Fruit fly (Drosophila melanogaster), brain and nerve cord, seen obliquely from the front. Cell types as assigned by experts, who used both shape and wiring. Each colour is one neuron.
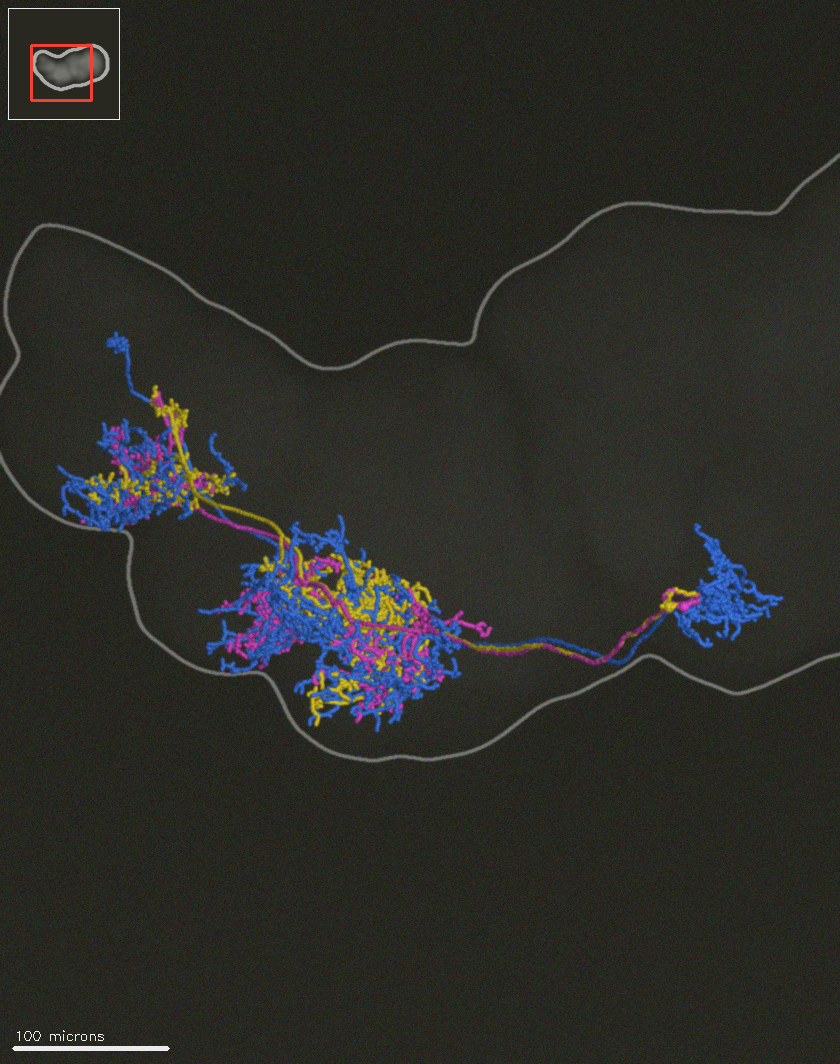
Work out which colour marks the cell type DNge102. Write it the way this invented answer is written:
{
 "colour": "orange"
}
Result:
{
 "colour": "magenta"
}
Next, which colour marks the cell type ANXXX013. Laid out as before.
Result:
{
 "colour": "blue"
}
